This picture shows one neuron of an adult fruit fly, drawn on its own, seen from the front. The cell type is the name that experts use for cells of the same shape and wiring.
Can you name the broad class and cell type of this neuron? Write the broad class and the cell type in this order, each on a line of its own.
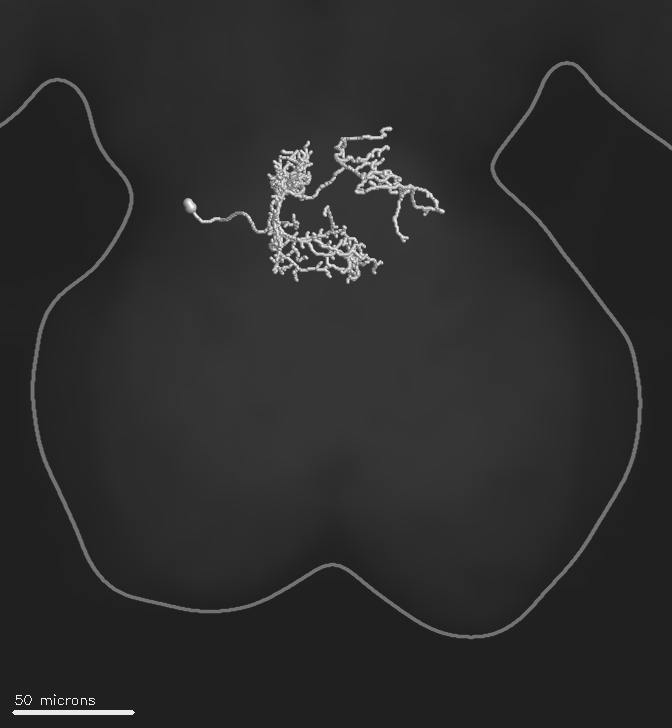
nerve-cord intrinsic neuron
INXXX365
